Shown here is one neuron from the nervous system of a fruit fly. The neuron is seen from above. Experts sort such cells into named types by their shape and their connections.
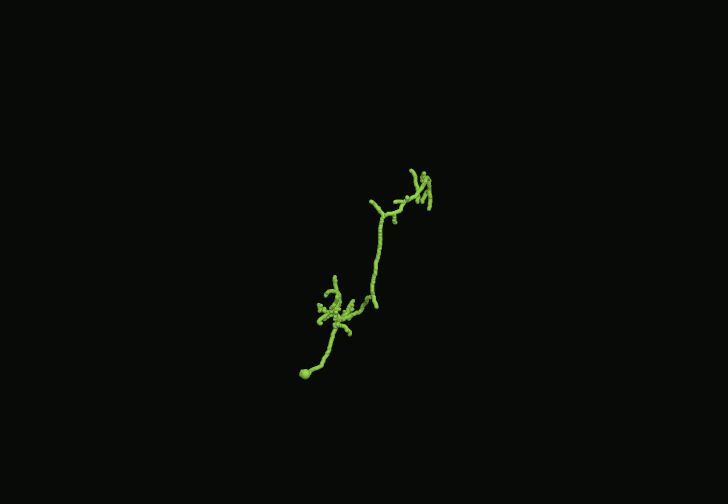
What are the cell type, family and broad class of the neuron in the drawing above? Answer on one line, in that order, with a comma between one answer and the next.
IN18B052, hemilineage 18B, nerve-cord intrinsic neuron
